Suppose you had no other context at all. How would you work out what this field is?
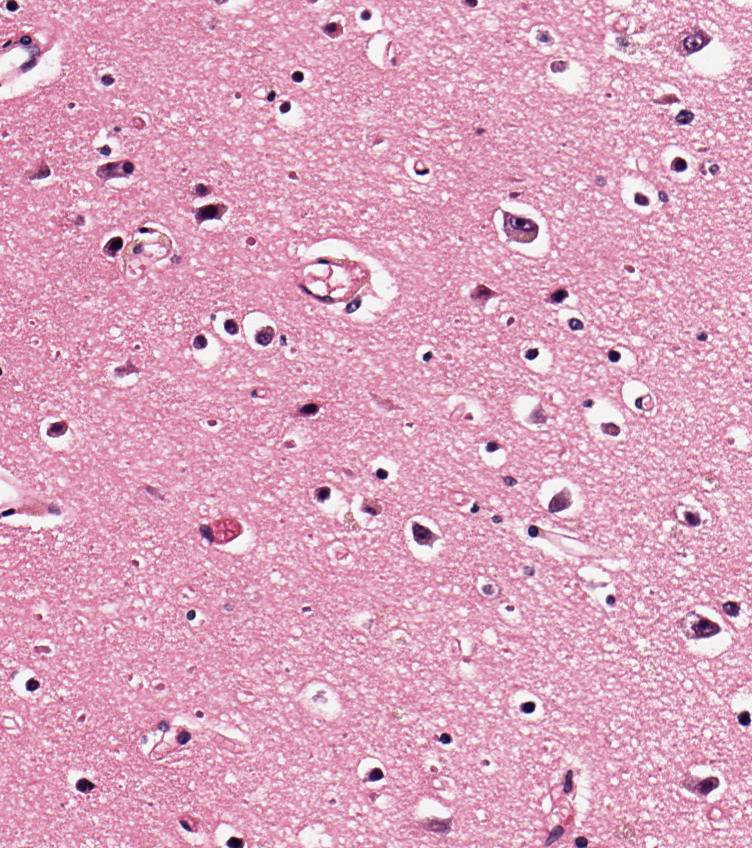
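This is chiefly cerebral cortex: a fine pink fibrillary background with cells scattered singly through it and no epithelium or glands.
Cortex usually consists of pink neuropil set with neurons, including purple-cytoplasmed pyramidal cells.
A few larger angular cells with purplish cytoplasm and bigger nuclei stand out, in the upper right and lower right. Tiny clear round holes speckle the background throughout, and one cell in the lower left-centre has bright red cytoplasm and a small dark nucleus.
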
